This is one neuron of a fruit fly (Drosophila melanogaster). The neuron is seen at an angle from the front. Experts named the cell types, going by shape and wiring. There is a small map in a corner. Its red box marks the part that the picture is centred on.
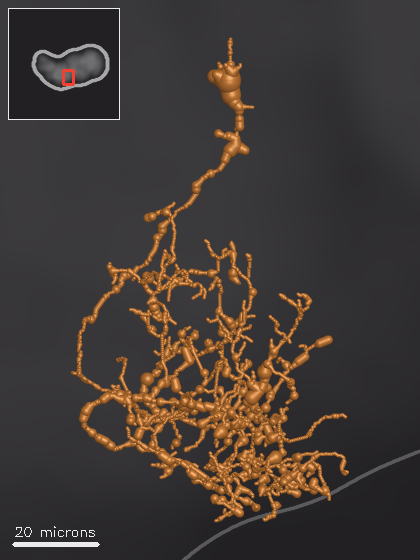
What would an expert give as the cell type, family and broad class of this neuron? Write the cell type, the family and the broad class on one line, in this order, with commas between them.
IN01B006, hemilineage 01B, nerve-cord intrinsic neuron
